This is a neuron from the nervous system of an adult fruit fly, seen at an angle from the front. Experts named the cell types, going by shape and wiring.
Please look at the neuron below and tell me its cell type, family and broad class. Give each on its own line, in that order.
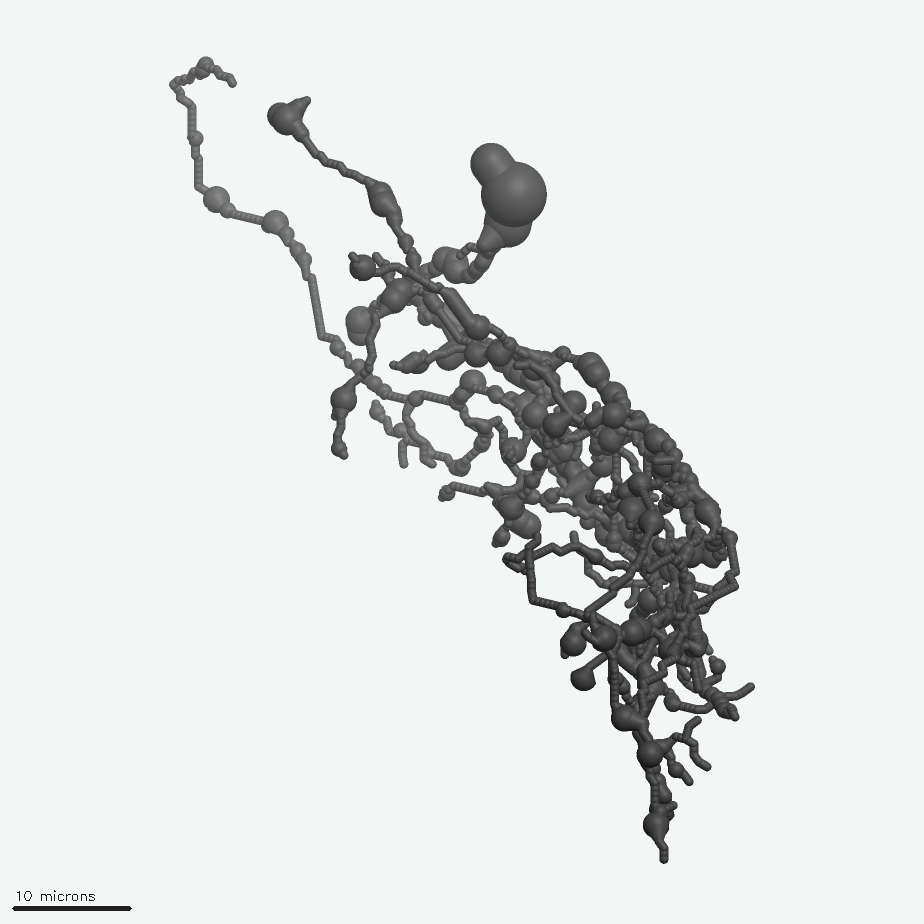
SMP539
hemilineage SMPpd2
central-brain intrinsic neuron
